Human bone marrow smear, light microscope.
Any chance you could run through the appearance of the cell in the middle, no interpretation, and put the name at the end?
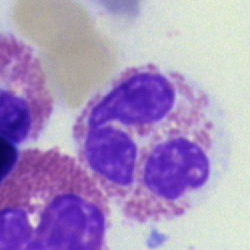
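The outline comes first: roughly round. Next, the nuclear lobes, which stain a deep purple. Last, the cytoplasm, filled with coarse pink-red granules and pale, almost colourless, between them. The cell is an eosinophil.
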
